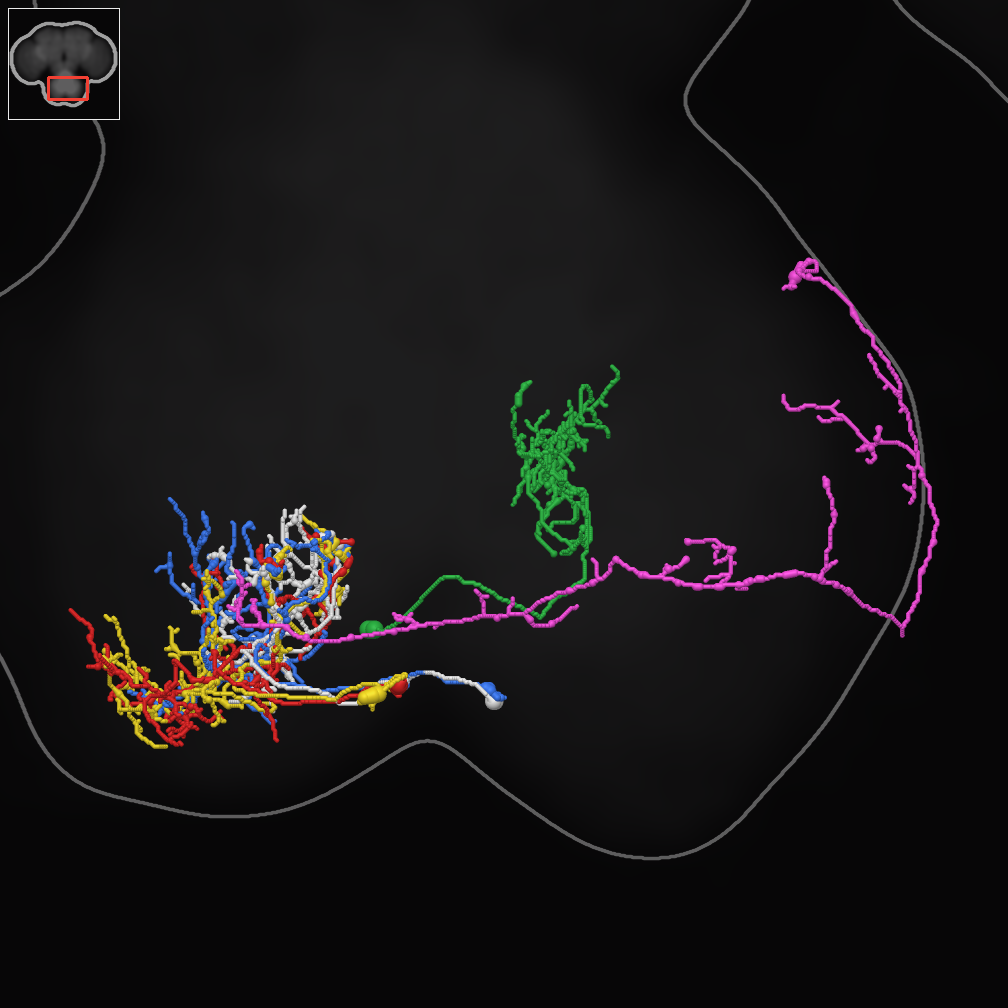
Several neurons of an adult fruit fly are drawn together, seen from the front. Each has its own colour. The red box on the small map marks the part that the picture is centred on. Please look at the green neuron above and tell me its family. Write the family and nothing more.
hemilineage 14A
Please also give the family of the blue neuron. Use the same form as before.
hemilineage 14A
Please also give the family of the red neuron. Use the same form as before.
hemilineage 14A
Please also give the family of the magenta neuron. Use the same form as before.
hemilineage 19A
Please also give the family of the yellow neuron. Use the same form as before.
hemilineage 14A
